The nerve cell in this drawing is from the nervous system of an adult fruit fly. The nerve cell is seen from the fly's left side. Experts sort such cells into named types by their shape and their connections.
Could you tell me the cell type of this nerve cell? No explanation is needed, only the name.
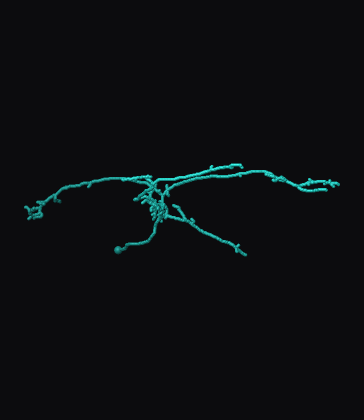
IN10B057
